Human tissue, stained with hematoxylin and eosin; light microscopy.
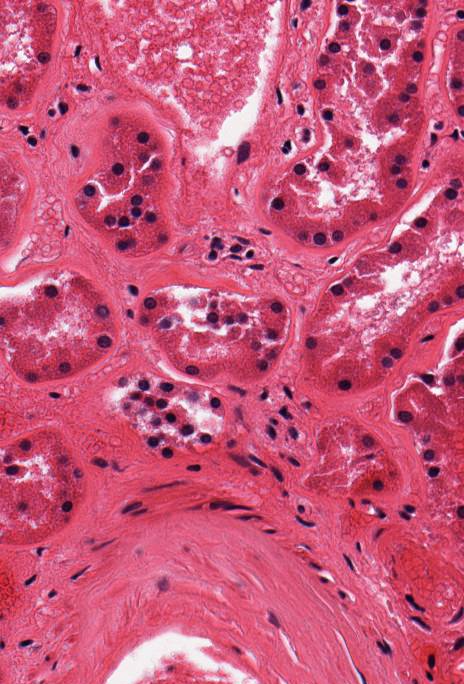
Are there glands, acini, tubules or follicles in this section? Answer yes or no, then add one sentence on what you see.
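Yes. Most of the field is filled with closely packed rounded and oval tubular profiles separated by narrow strips of stroma.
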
